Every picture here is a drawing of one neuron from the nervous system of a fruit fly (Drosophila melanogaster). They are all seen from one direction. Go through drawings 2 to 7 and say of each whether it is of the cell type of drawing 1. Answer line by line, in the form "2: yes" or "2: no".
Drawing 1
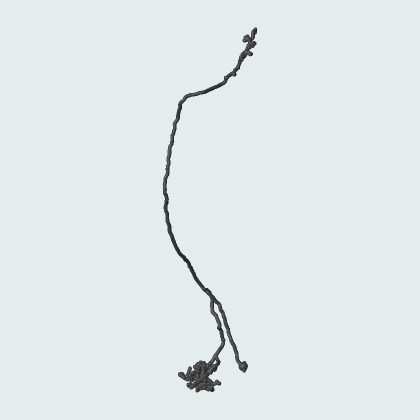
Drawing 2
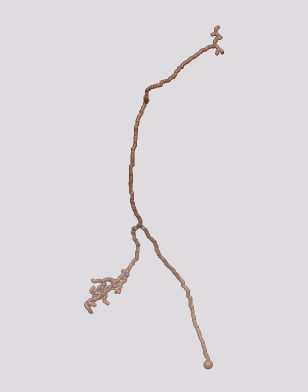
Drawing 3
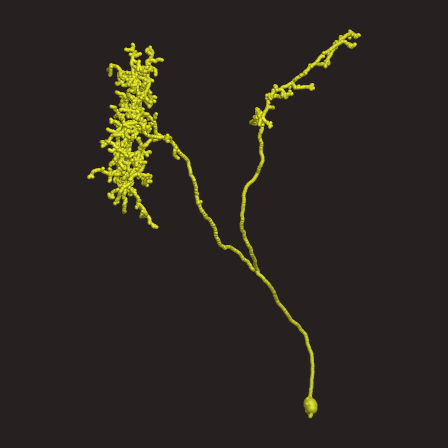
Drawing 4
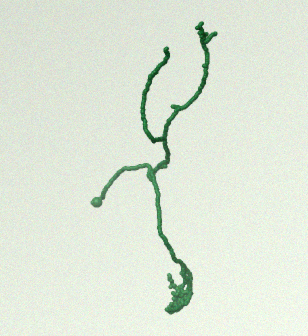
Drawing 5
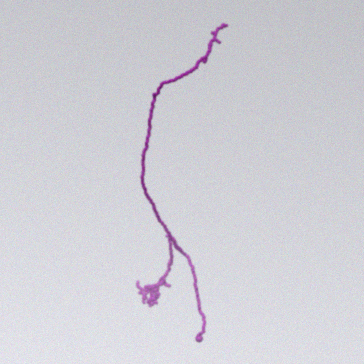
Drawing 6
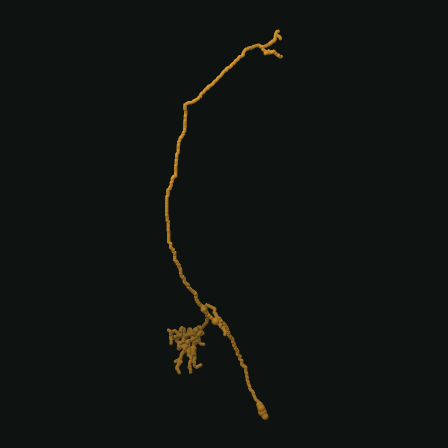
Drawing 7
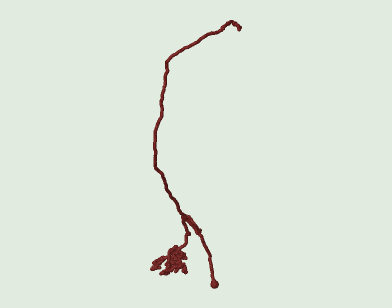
2: yes
3: no
4: no
5: yes
6: yes
7: yes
